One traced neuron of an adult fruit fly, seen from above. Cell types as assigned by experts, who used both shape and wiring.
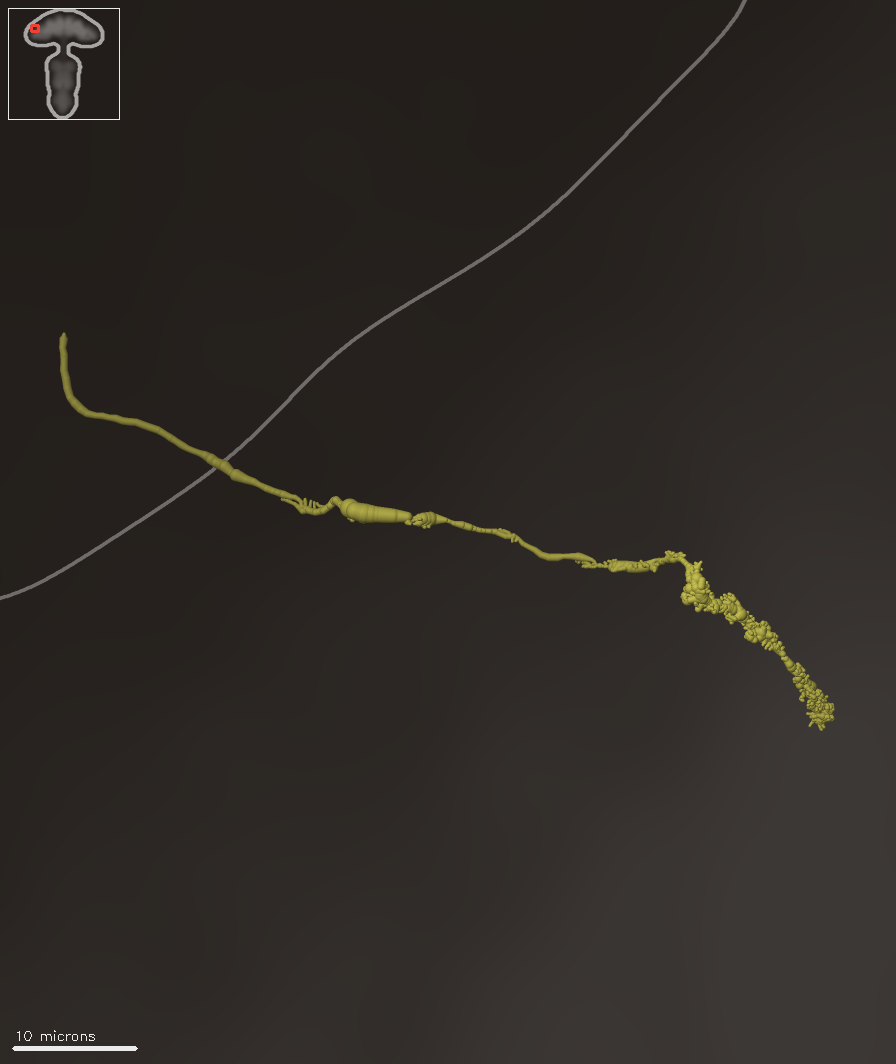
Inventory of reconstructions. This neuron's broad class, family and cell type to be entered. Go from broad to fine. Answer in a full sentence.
A photoreceptor or other optic-lobe sensory neuron of class visual, type R8y.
